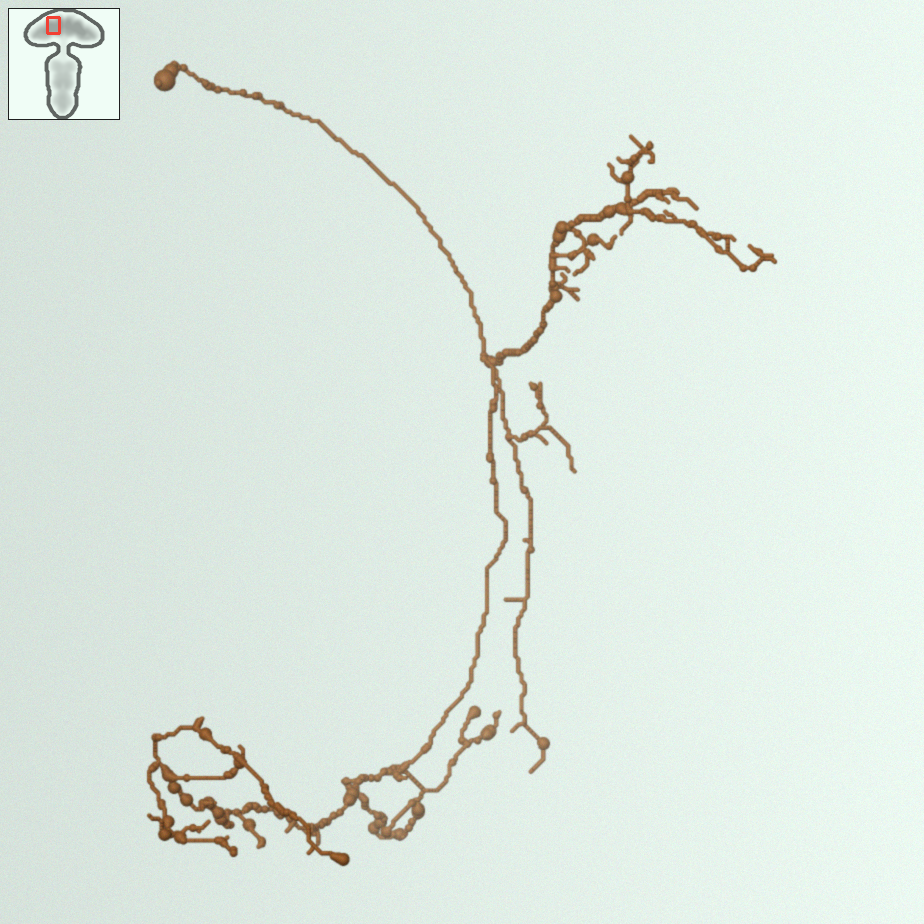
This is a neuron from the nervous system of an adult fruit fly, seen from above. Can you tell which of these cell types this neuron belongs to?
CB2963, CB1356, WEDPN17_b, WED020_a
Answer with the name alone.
WEDPN17_b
